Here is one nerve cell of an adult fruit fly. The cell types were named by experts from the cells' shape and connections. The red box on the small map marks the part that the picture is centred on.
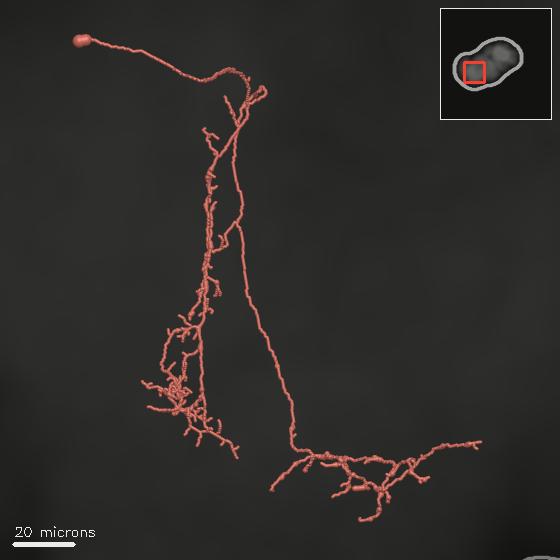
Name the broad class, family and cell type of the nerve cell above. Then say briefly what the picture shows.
It is a central-brain intrinsic neuron. The family is hemilineage WEDa2. Its cell type is PLP026. The cell body can be seen at the upper left of the picture. By the scale bar it is about 160 microns tall in this view. Dozens of branch ends can be seen.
